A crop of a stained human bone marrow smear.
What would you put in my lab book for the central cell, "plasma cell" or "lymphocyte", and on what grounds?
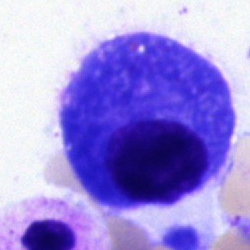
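It's a plasma cell. The cytoplasm decides it: abundant, covering more area than the nucleus, and deep blue.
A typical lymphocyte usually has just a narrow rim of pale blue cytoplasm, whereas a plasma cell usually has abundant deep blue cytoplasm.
Its texture here is mottled and uneven, not smooth, and no nucleoli can be seen.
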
